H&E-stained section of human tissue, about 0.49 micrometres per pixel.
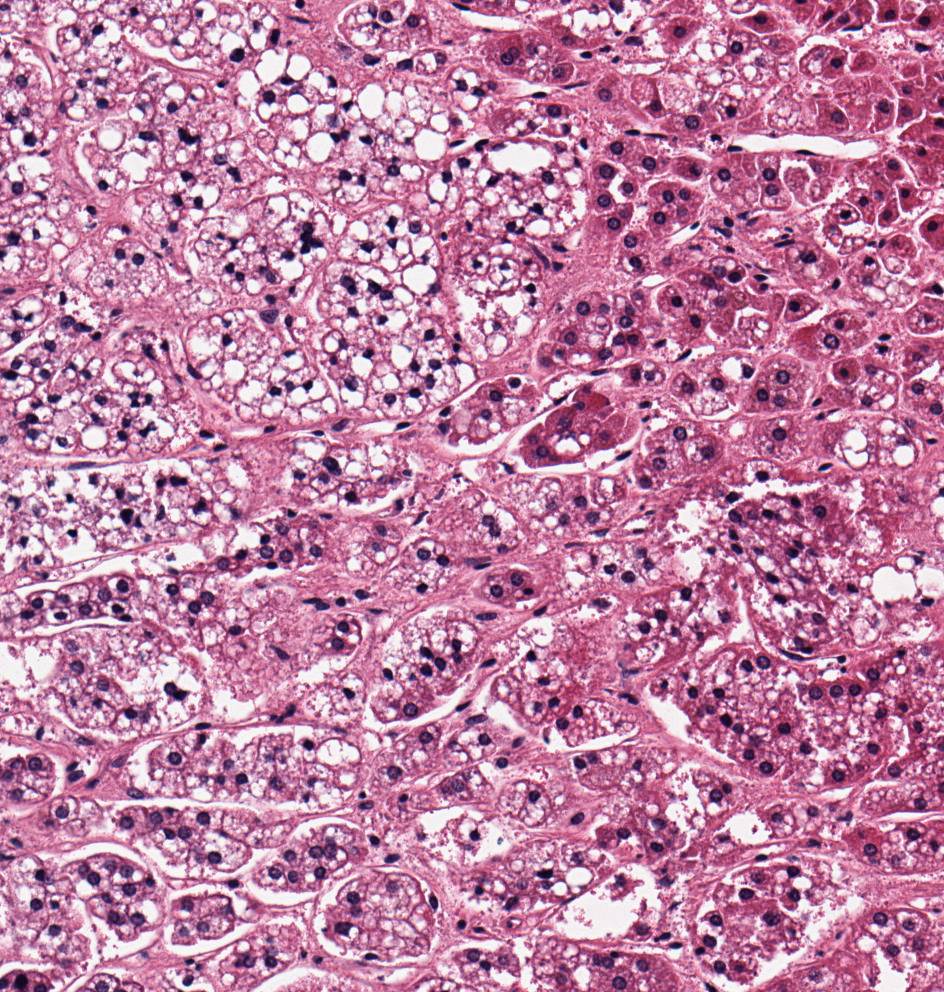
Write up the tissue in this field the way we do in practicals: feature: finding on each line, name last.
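Arrangement: rounded nests and short cords throughout, parted by thin strands of stroma
Upper left: mostly cells with clear, vacuolated cytoplasm
Right side: mostly denser pink cells, many finely granular, eosinophilic, few or no vacuoles
Nuclei: mostly single, small, round, central; fairly uniform
Name: adrenal gland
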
